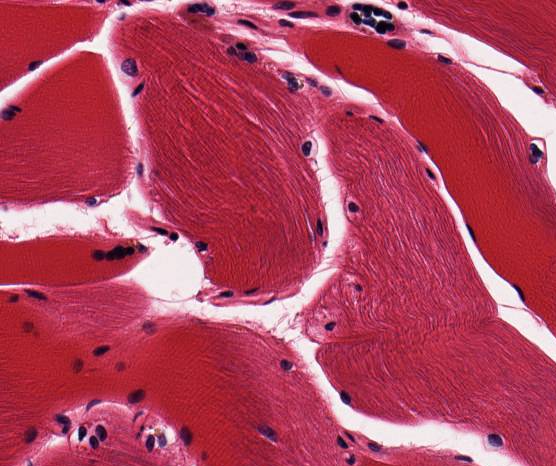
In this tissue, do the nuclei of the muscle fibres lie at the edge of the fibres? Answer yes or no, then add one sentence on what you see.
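Yes. The muscle fibre nuclei lie at the edges of the fibres, just beneath their surfaces.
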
